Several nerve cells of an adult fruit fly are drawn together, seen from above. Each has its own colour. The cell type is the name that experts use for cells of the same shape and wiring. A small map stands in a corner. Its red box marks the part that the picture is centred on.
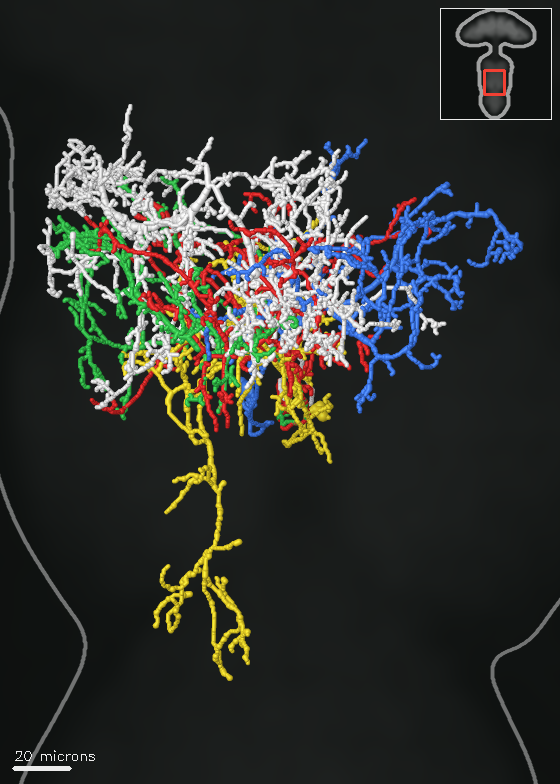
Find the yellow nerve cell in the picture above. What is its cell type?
IN06B017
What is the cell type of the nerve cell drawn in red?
IN06B043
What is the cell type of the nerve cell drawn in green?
IN06B061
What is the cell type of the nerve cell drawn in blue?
IN06B036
